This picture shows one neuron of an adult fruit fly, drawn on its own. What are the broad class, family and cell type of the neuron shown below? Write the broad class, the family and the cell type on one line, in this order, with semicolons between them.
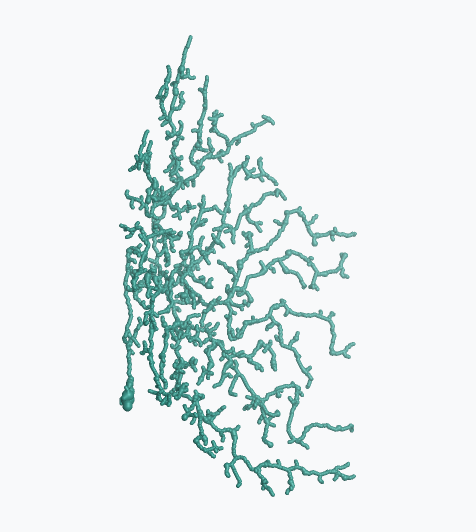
optic-lobe intrinsic neuron; Dm; Dm20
